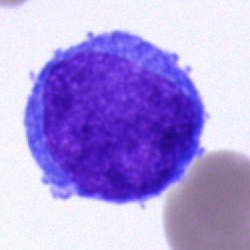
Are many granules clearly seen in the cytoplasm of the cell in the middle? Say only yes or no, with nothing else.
No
